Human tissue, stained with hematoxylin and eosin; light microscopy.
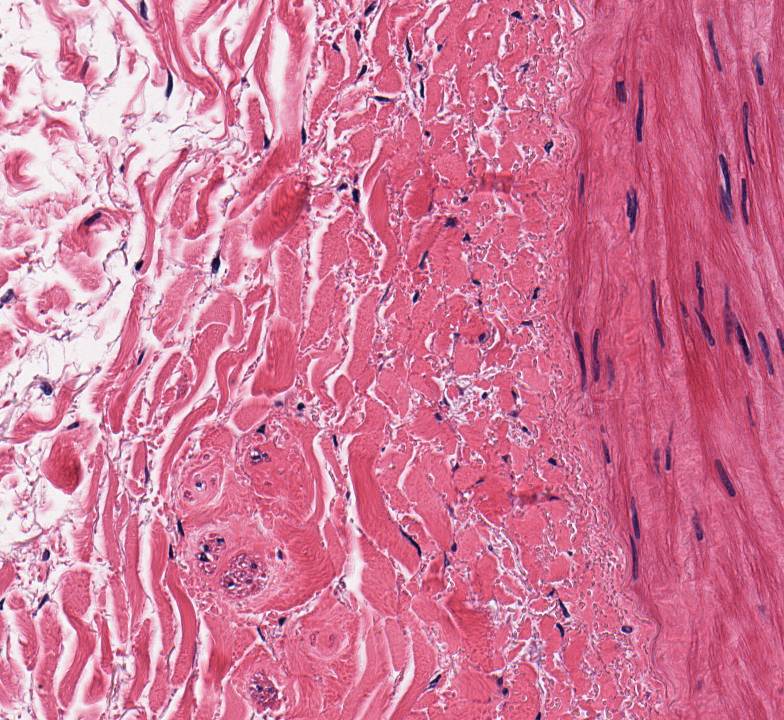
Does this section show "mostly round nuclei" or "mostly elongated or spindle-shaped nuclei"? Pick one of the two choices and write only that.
Mostly elongated or spindle-shaped nuclei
